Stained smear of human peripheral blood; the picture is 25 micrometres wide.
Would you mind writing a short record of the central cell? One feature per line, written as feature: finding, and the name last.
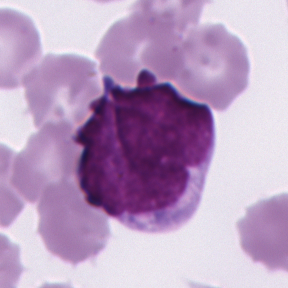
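Chromatin: deep reddish-purple, finely and evenly stippled, I'd say
Nucleus: one broad unlobed mass, outline irregular, slightly angular
Top edge: a small rounded knob projecting, it seems
Left border: ragged and uneven, not smooth
The cell, then: myeloblast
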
